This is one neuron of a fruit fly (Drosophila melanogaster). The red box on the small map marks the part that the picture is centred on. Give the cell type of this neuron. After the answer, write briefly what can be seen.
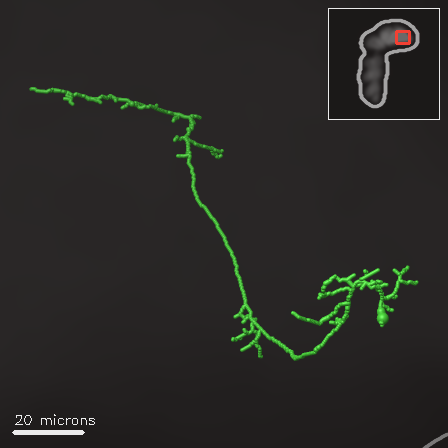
Its cell type is TmY21. Its broad class is optic-lobe intrinsic neuron. Its cell body lies at the lower right of the picture. From left to right in the picture it spans about 110 microns.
